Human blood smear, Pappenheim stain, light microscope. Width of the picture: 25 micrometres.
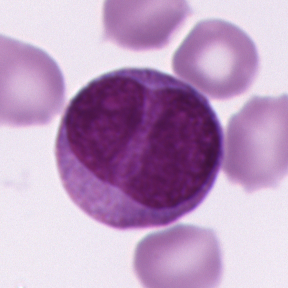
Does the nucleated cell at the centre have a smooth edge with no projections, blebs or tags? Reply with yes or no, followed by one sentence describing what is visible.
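Yes. The cell outline is round and smooth.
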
